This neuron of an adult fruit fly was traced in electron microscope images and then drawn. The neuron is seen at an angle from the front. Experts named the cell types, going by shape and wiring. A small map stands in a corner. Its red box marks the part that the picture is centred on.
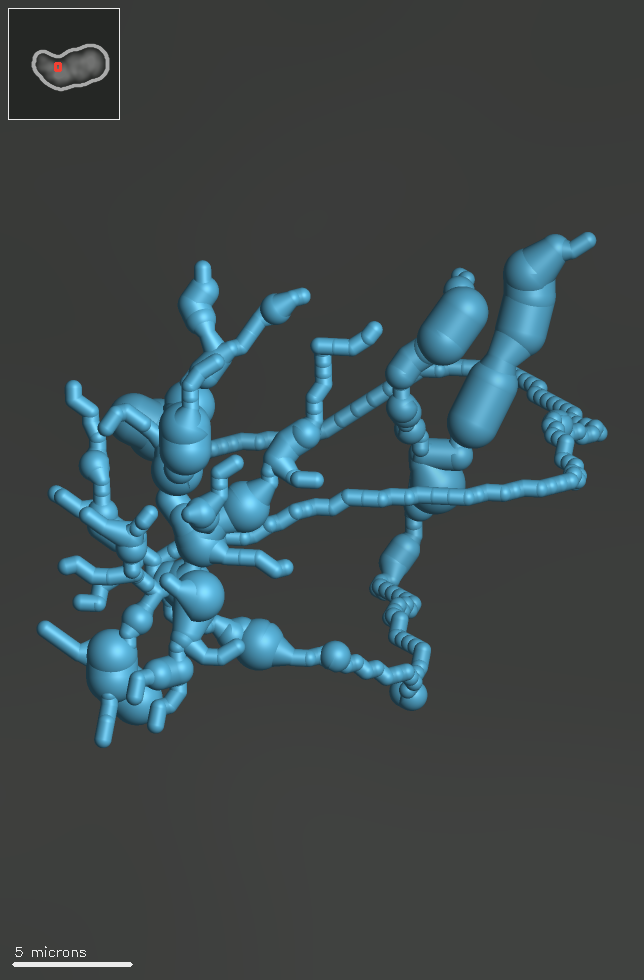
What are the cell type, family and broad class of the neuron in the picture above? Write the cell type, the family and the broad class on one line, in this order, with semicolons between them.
T4d; T; optic-lobe intrinsic neuron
